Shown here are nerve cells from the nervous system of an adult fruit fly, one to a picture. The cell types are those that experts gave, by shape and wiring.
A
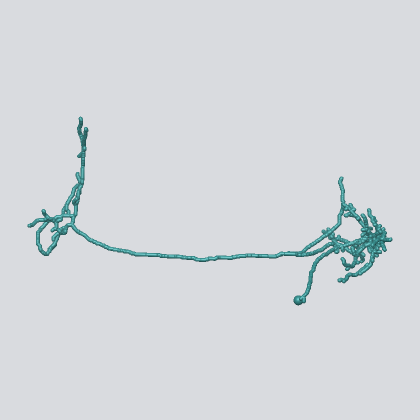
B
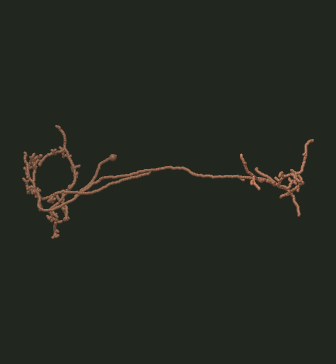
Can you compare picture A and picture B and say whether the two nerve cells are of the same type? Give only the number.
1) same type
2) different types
1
